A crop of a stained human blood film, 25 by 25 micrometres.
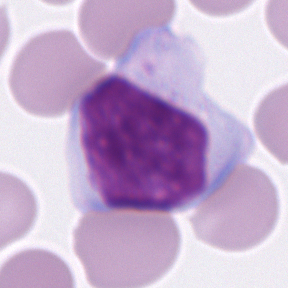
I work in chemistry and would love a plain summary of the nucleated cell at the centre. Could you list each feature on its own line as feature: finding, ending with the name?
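Cell outline: irregular and angular, not round
Nuclear outline: angular, with several straight edges
Nuclear position: toward the lower left, most cytoplasm above and to its right
Cytoplasm: pale grey-blue
Name: large granular lymphocyte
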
